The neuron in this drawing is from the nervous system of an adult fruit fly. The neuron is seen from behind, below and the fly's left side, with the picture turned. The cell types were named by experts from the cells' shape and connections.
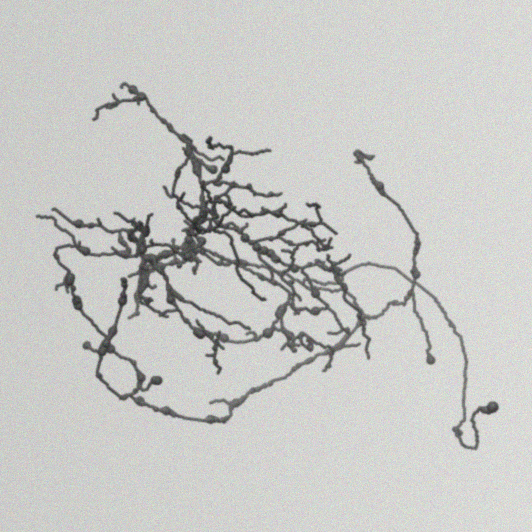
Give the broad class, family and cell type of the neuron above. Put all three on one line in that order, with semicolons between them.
nerve-cord intrinsic neuron; hemilineage 14A; IN14A036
